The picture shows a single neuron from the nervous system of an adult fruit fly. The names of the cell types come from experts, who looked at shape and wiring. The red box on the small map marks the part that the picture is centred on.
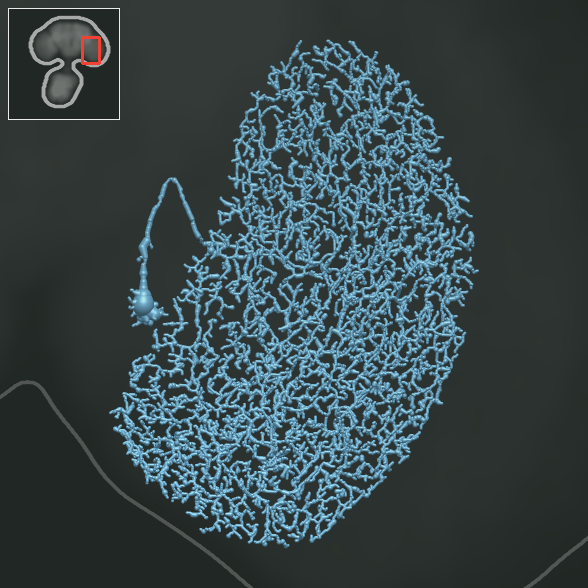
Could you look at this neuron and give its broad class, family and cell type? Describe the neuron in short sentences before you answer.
Its cell body lies on the left of the picture. The picture shows more than a hundred branch ends. It is an optic-lobe intrinsic neuron. Its family is LPi. Its cell type is LPi2b.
